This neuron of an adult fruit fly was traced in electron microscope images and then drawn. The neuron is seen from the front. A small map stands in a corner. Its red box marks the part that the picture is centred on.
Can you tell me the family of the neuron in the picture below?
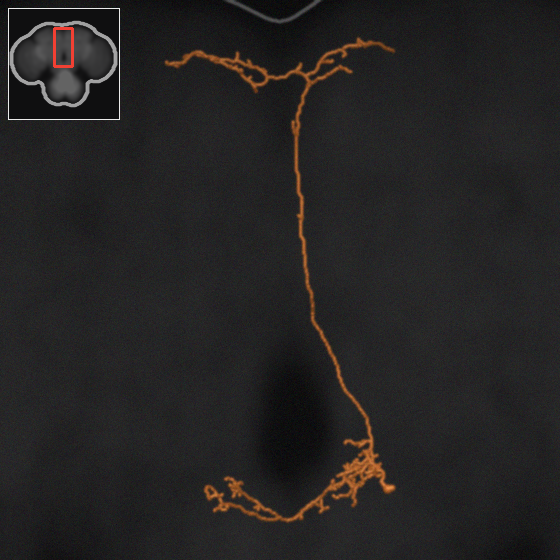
hemilineage FLAa2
